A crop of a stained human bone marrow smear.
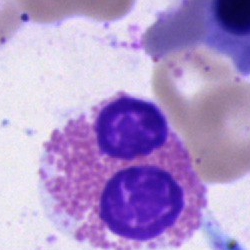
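Eosinophil, the central cell in a stained human bone marrow smear. Its chromatin looks dark purple and coarsely clumped, with a few paler streaks. The cytoplasm seems packed with coarse, round, pinkish granules, and they appear fairly uniform in size.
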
